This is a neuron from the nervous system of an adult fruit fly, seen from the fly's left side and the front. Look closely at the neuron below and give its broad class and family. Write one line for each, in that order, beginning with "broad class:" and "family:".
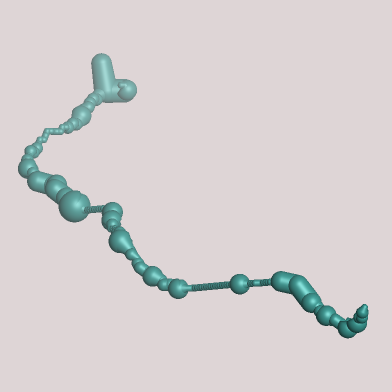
broad class: photoreceptor or other optic-lobe sensory neuron
family: class visual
